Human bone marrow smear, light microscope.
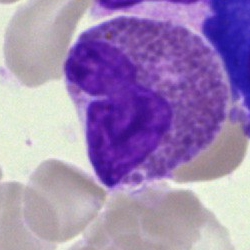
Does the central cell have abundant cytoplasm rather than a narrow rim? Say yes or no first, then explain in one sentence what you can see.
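Yes. The cytoplasm is abundant and pinkish-lilac.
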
